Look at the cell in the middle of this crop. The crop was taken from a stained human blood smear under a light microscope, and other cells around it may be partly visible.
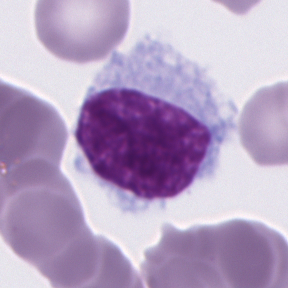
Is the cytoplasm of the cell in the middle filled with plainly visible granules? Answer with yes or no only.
No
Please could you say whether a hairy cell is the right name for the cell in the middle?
yes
